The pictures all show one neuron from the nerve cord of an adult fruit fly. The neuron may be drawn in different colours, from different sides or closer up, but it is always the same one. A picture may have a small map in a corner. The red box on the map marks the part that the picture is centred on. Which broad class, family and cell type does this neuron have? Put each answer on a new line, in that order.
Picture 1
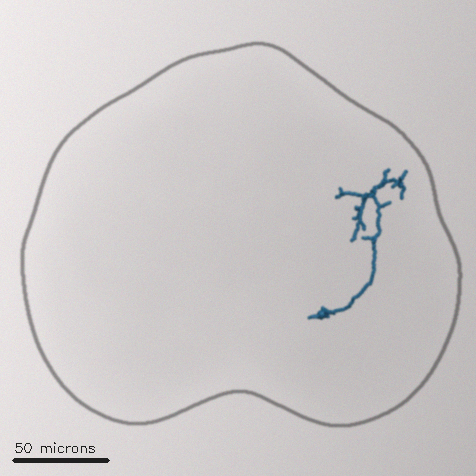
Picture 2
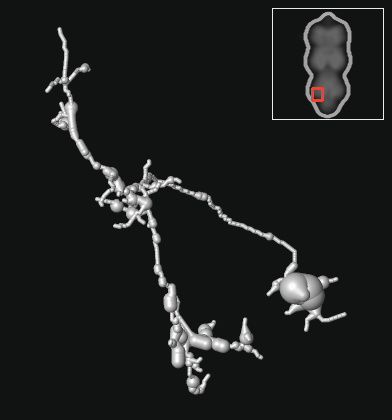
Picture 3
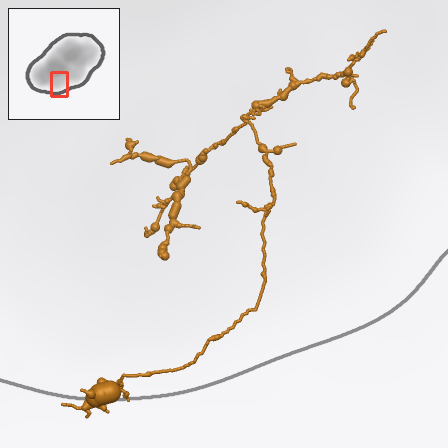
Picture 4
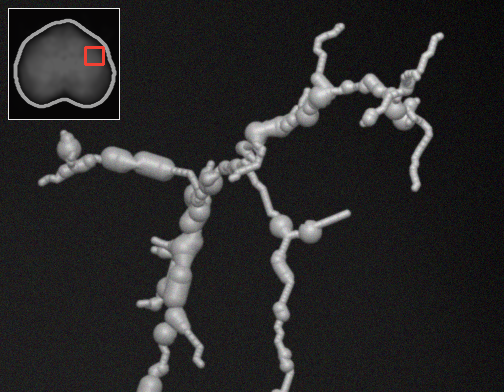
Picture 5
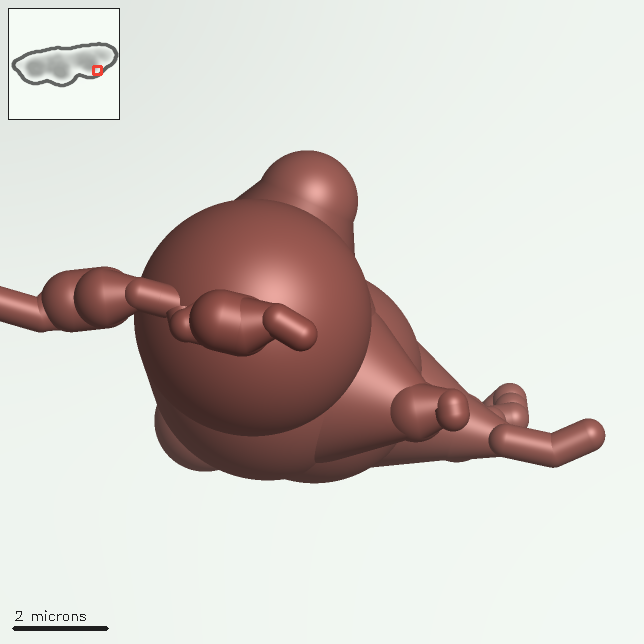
nerve-cord intrinsic neuron
hemilineage 13A
IN13A045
